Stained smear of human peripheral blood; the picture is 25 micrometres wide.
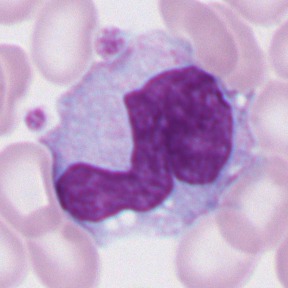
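Monocyte in a stained smear of human peripheral blood. The nucleus lies in the right and lower part of the cell, so that the upper left is filled with cytoplasm. The cytoplasm is abundant and pale grey-blue, with small clear vacuoles lying just below the nucleus. The cell outline is irregular, bearing small ruffled bulges along its edge.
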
